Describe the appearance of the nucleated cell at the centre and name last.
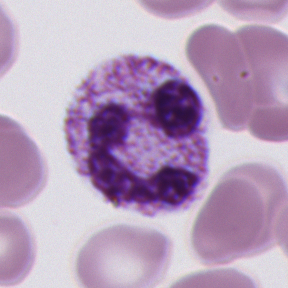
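Follow the nucleus down the left side and along the bottom, where it forms a curved, lobed band. Its chromatin is dark purple and densely clumped. The cytoplasm is abundant and pale pinkish-lilac, filled throughout with small violet-pink granules. So this is a segmented neutrophil.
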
